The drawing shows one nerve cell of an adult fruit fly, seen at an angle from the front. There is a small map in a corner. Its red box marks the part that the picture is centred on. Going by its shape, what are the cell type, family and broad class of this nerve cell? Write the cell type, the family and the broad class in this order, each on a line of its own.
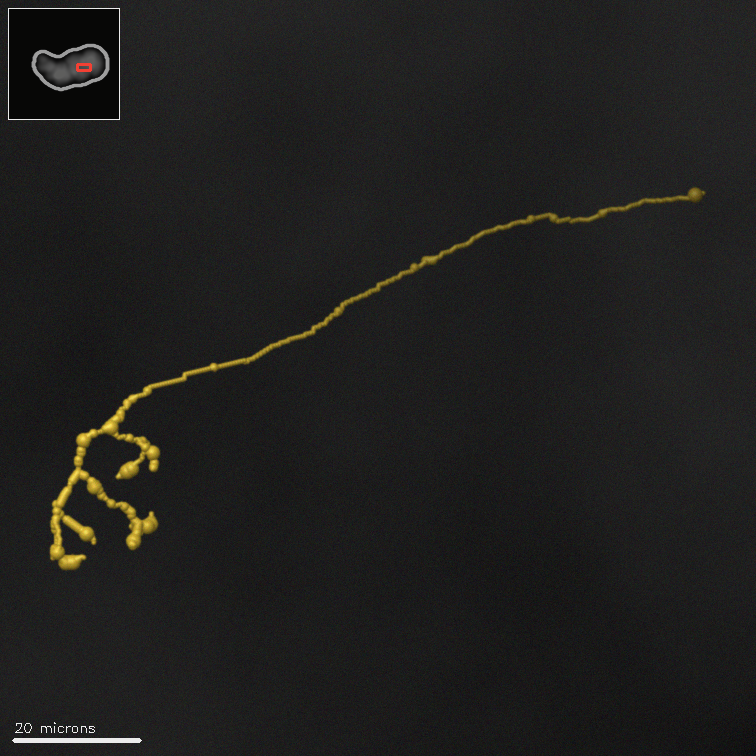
ORN_DL2v
class olfactory
sensory neuron entering the brain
